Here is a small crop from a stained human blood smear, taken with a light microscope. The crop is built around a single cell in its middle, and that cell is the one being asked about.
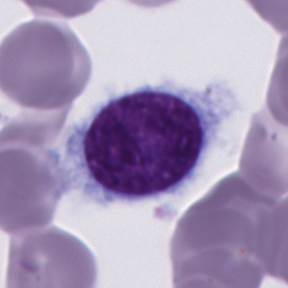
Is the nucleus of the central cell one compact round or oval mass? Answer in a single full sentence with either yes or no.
Yes, the nucleus of this cell is one compact round or oval mass.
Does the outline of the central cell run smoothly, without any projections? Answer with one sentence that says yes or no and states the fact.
No, it is a rough edge, not a smooth one, that bounds the cell.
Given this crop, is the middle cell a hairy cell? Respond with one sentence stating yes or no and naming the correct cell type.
Yes, the cell shown at the crop's centre is a hairy cell.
